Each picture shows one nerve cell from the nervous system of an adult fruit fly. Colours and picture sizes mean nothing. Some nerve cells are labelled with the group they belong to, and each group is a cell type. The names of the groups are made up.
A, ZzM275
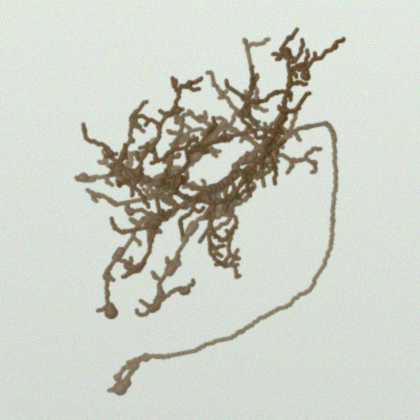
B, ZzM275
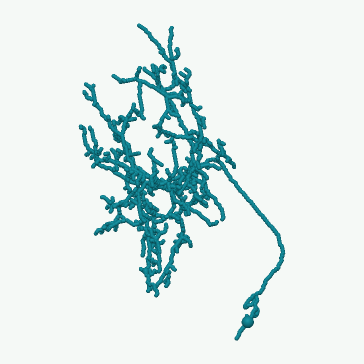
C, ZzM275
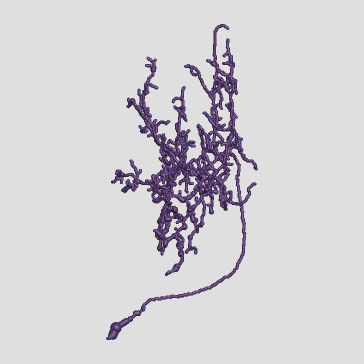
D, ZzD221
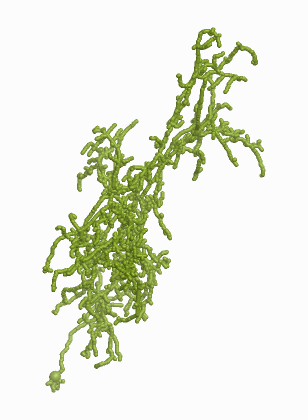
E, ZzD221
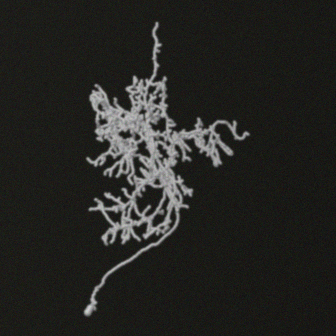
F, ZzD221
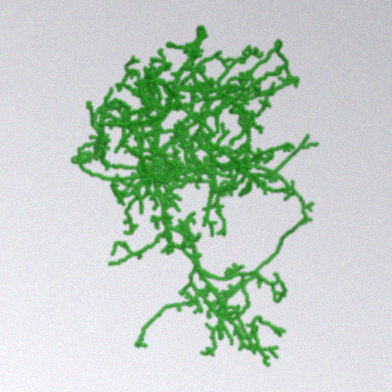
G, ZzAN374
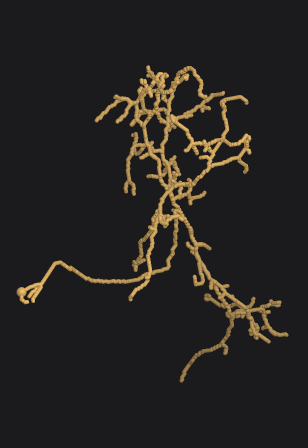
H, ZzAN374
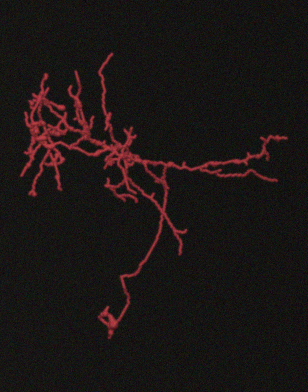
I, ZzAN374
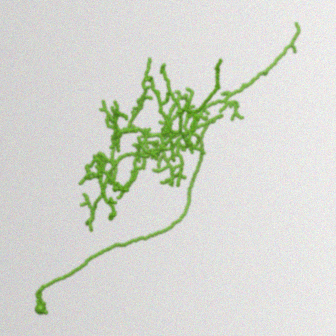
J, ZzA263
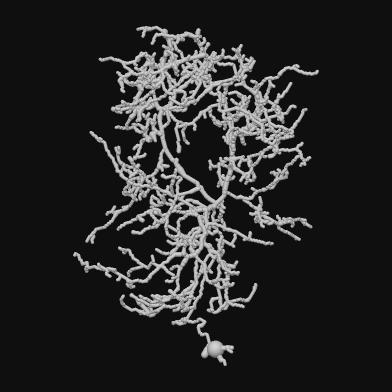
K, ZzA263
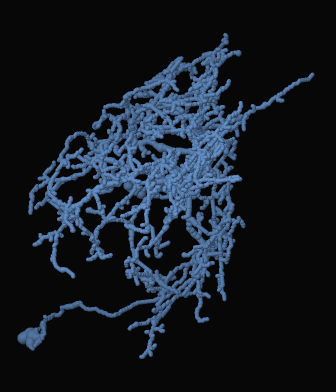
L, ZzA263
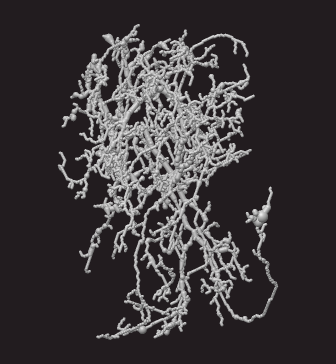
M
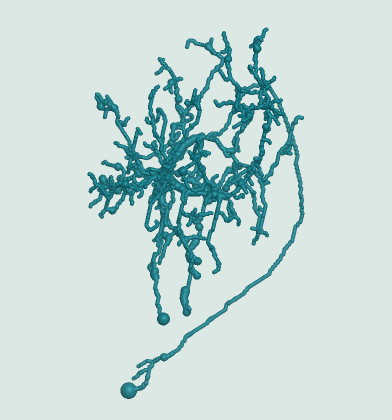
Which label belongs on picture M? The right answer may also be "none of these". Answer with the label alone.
ZzM275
